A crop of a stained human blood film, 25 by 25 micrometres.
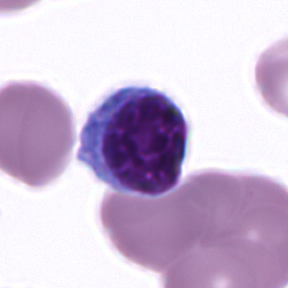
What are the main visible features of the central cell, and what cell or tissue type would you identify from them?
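The cell measures about 10 micrometres across. Its nucleus, about 8 micrometres across, is round to slightly oval, with neither indentation nor lobes, and fills about 70% of the cell's area. The nucleus lies off-centre, toward the right side of the cell. The chromatin is dark purple and coarsely clumped, with paler streaks between the clumps. On the lower left, the edge of the cell is slightly ragged. The cell is a plasma cell.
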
